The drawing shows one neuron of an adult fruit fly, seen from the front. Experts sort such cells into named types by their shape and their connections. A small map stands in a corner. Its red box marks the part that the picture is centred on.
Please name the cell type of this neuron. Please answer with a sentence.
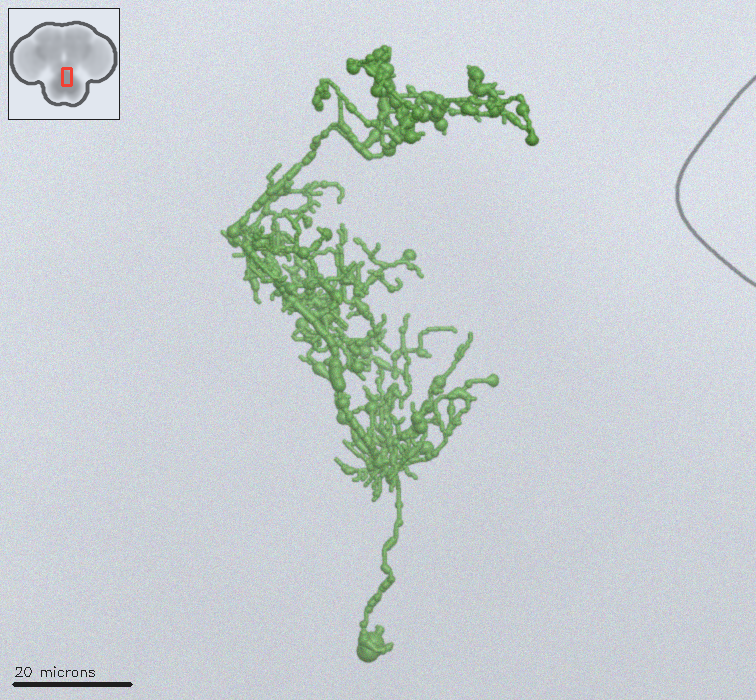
The cell type is INXXX388.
